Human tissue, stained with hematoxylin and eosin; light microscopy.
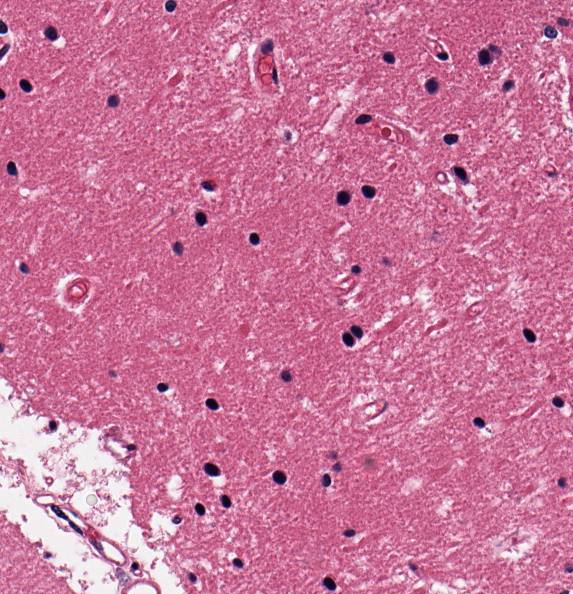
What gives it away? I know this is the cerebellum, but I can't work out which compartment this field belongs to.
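It is the molecular layer. Its background is uniform pink and finely fibrillary, with no epithelium or glands. Its nuclei are scattered, small, round and dark-staining.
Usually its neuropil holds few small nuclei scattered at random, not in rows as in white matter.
Vessels: small capillaries with red blood cells near the top centre, and, in the lower left corner, a clear space holding loose pale strands and an elongated vessel.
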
